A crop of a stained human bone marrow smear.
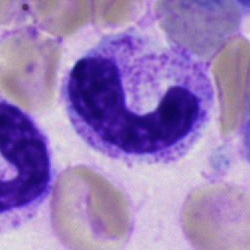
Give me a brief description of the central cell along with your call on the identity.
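A roughly round outline with a smooth edge encloses a single curved nuclear band shaped like a horseshoe and not split into separate lobes. The hollow of this curve opens toward the top of the picture. The cytoplasm is pale pinkish-lilac. The cell is a band neutrophil.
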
